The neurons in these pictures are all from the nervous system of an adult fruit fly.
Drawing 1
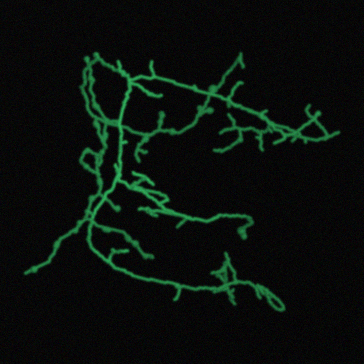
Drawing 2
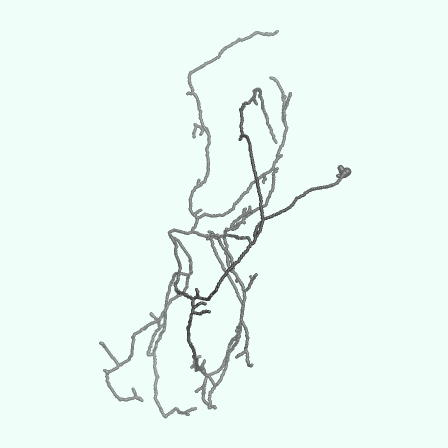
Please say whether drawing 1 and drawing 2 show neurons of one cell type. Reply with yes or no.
no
